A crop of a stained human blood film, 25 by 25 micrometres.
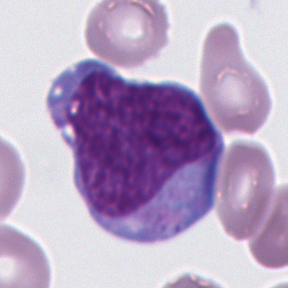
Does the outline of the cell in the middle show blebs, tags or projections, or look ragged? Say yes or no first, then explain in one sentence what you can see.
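Yes. A rounded pale blue bulge projects from the upper left of the cell.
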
